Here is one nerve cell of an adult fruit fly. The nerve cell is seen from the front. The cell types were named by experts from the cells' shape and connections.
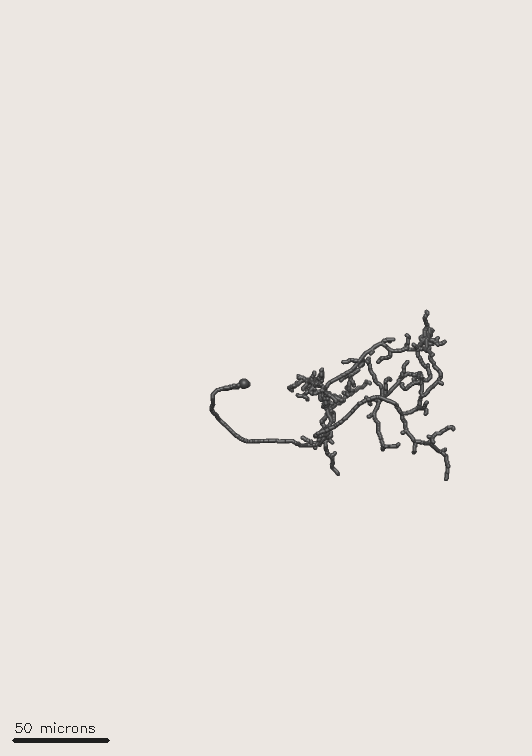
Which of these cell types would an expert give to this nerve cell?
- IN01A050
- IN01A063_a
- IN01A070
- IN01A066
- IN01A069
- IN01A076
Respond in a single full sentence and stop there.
The cell type for the nerve cell is IN01A063_a.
